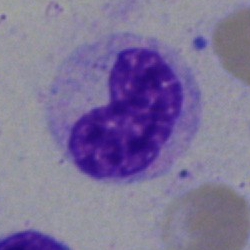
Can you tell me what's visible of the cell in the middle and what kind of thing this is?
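Kidney-shaped nucleus here, with the notch facing the upper left. Chromatin's dark purple and coarsely clumped, with small pale gaps. Around it there's a moderate rim of pale grey-blue cytoplasm, widest at the upper left, holding a few fine, sparse pinkish-purple granules. That makes it a band neutrophil.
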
